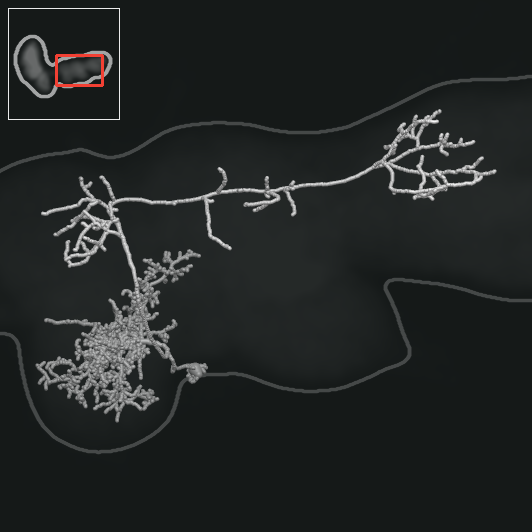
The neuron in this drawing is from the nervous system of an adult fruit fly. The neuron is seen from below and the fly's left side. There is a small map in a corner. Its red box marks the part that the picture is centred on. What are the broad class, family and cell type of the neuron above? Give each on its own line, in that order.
nerve-cord intrinsic neuron
hemilineage 19B
IN19B010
